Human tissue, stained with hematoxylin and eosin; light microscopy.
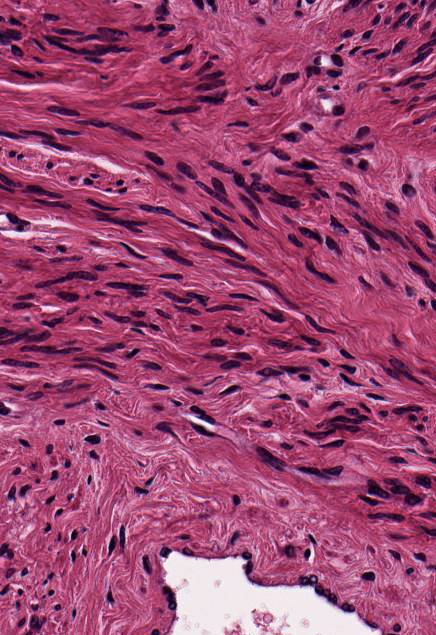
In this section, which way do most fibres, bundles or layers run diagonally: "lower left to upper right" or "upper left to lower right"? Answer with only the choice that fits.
Upper left to lower right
